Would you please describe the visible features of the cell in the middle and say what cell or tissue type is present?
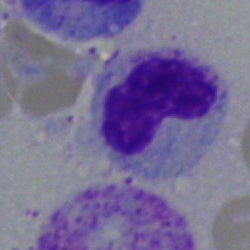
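A bean-shaped nucleus, notched on its lower right side. Chromatin dark purple and densely clumped. Cytoplasm pale greyish-blue, widest below and to the right of the nucleus. This is a band neutrophil.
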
